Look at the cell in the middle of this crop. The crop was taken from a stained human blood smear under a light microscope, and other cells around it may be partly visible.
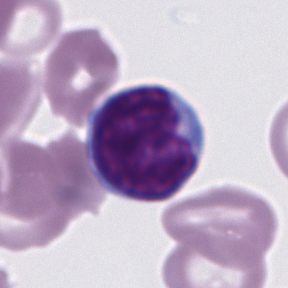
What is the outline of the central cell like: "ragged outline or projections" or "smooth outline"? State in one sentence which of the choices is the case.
The outline of the cell is smooth, not rough.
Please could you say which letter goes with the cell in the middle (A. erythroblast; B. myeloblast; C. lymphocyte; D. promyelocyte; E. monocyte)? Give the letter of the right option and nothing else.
C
